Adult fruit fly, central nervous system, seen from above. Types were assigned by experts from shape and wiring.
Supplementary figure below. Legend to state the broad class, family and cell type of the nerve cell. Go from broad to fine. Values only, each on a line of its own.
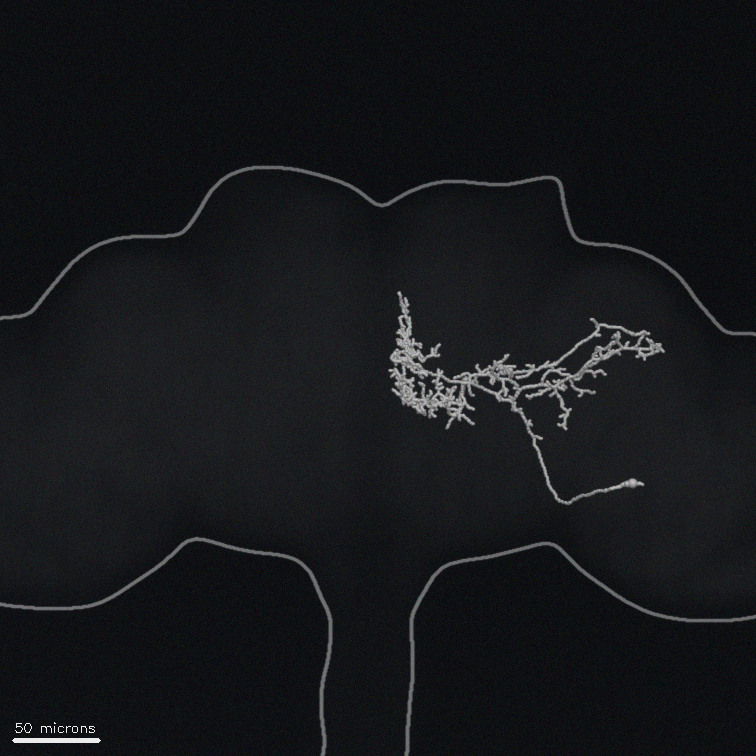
central-brain intrinsic neuron
hemilineage SLPpl2
SMP271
